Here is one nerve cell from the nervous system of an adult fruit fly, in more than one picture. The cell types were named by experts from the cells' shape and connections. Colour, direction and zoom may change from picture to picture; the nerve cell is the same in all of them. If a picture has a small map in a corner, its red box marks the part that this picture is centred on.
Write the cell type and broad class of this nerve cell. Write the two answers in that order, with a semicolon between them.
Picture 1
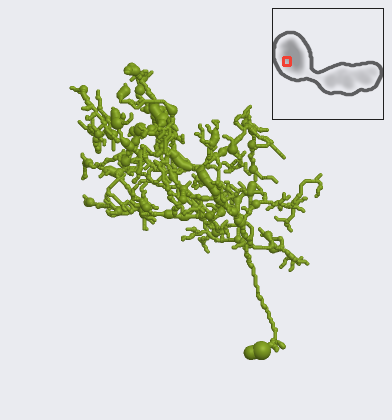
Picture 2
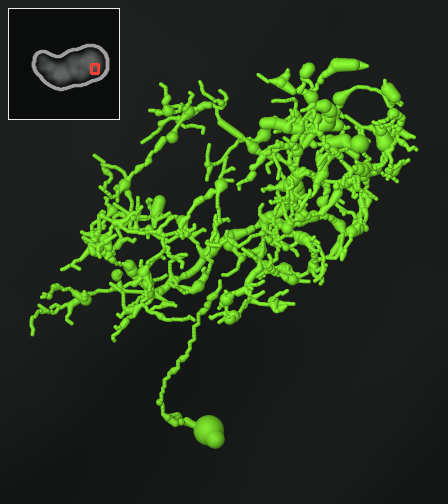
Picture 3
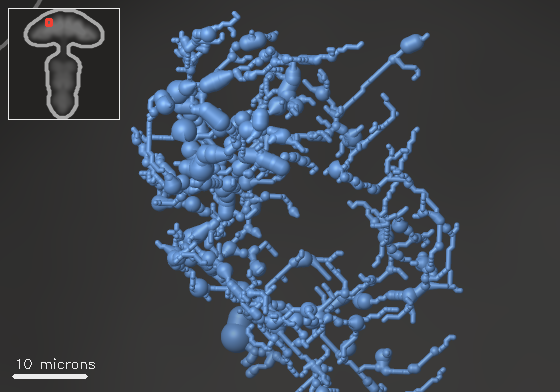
AVLP357; central-brain intrinsic neuron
